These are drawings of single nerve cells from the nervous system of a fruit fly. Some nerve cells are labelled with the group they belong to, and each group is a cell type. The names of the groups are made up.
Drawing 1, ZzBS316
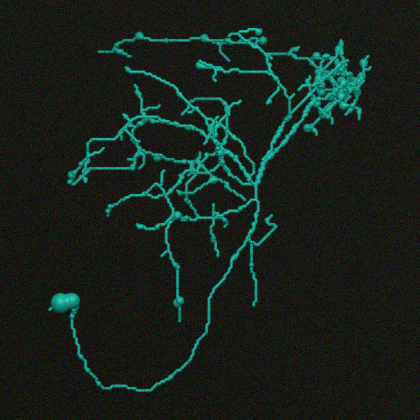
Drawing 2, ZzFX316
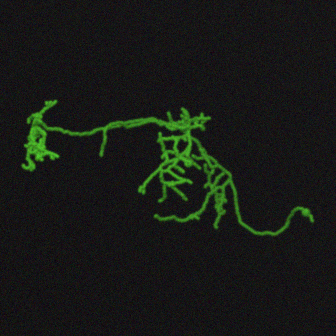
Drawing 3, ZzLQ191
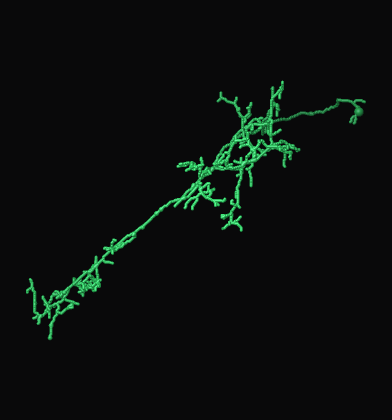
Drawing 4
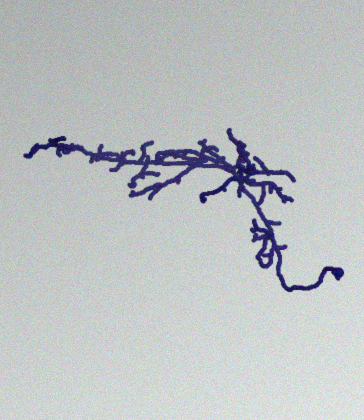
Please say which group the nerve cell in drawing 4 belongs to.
ZzLQ191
